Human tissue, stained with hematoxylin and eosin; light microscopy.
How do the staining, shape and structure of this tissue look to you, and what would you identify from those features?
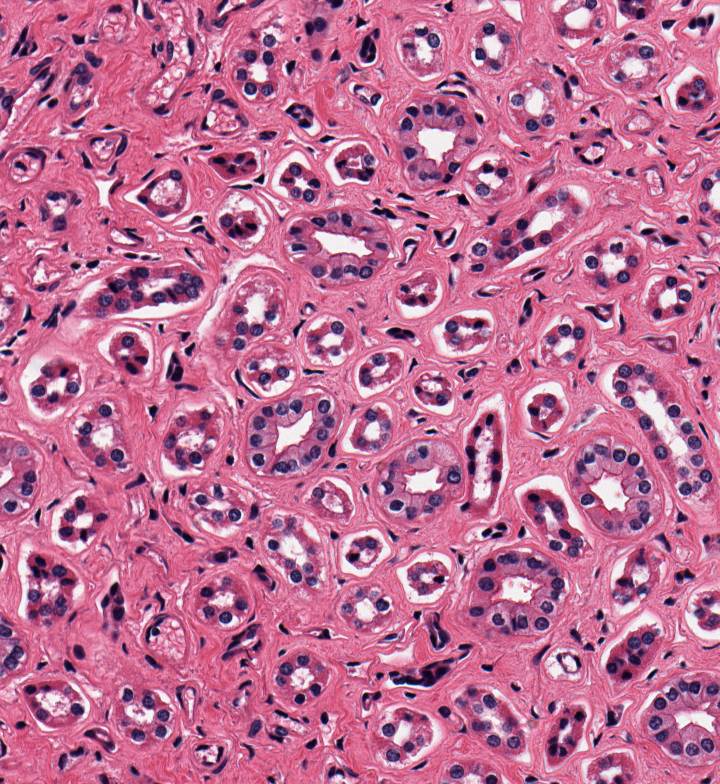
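Small round to oval tubules lie fairly evenly across the field, separated by stroma. One layer of cuboidal epithelial cells lines each, its pale pink cytoplasm lighter than the stroma. Small lumens, mostly white, hold at most a little pale wispy material. This is renal medulla.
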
